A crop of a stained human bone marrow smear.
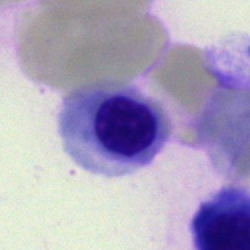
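Erythroblast with its nucleus lying off-centre, toward the right side of the cell. No nucleolus is visible. The cytoplasm is pale greyish-blue and contains no granules.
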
